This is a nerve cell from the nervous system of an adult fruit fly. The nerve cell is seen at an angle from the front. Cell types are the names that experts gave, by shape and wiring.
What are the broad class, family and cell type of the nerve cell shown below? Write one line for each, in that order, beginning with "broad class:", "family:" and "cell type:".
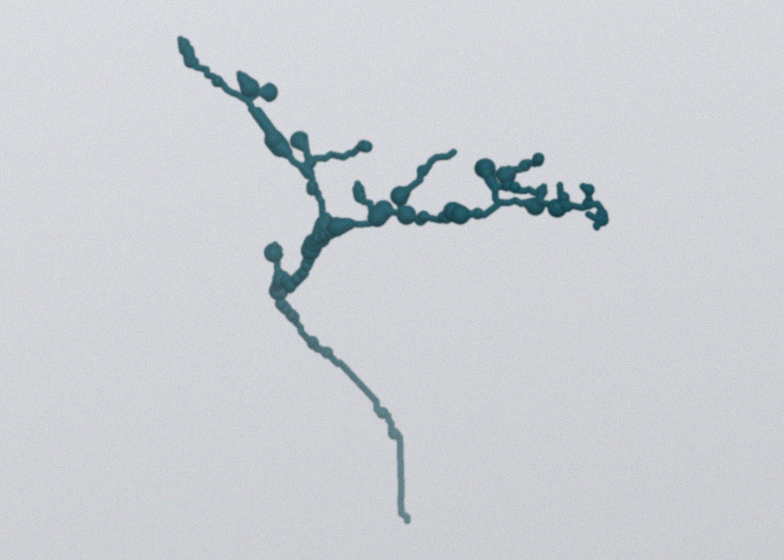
broad class: sensory neuron entering the brain
family: class mechanosensory
cell type: TPMN1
